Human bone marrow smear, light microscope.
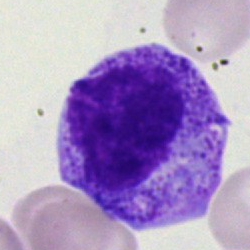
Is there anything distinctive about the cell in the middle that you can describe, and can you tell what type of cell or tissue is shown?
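The outline is roughly round, broken by a few flattened, angular stretches. The nucleus lies off-centre toward the upper left, and the cytoplasm is widest on the lower right side. That cytoplasm is crowded with purple granules. This is a myelocyte.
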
